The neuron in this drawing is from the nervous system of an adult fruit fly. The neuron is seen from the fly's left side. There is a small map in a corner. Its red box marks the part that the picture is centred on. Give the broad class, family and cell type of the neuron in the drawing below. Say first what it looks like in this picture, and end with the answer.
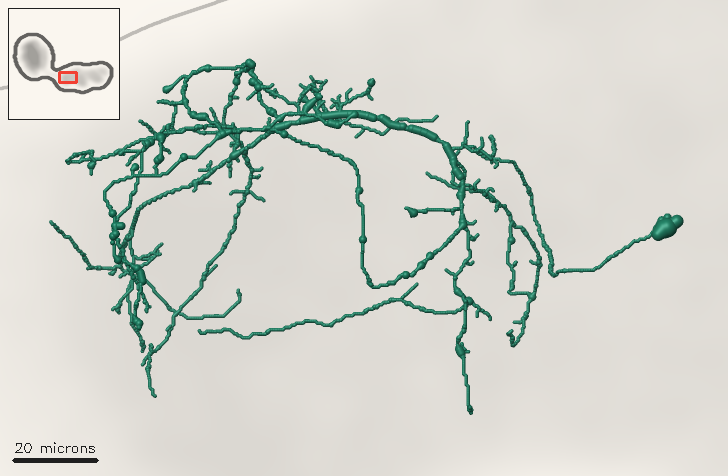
Its cell body lies on the right of the picture. From left to right in the picture it spans about 150 microns. The picture shows dozens of branch ends. This is a nerve-cord intrinsic neuron. Its family is hemilineage 03A. Its cell type is IN03A066.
